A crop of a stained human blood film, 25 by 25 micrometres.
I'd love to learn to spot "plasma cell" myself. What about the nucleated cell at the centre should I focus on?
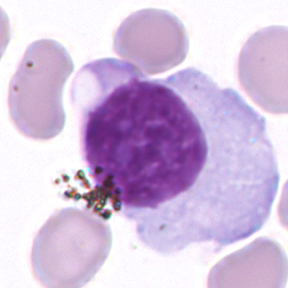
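Start with what goes with a plasma cell. The cytoplasm is abundant and spreads in a broad area to the right of the nucleus.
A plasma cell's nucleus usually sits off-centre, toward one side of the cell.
What fits less well is the colour, because here the cytoplasm is a pale greyish blue.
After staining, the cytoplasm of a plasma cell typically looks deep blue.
Take a look at the chromatin as well. It is dark purple and patchy, with lighter streaks running between darker clumps. Finally, follow the outline. It is irregular, and the margin along the right side is uneven and bumpy.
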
